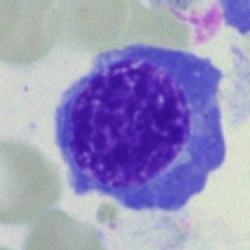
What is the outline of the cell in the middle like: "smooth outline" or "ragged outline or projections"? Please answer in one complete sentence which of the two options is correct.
Projections, blebs or tags, or a frayed edge, mark the outline of the cell.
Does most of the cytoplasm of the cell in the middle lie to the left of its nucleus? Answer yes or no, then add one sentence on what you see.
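No. The cytoplasm forms a rim that is wider on the right side of the nucleus than on the left.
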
